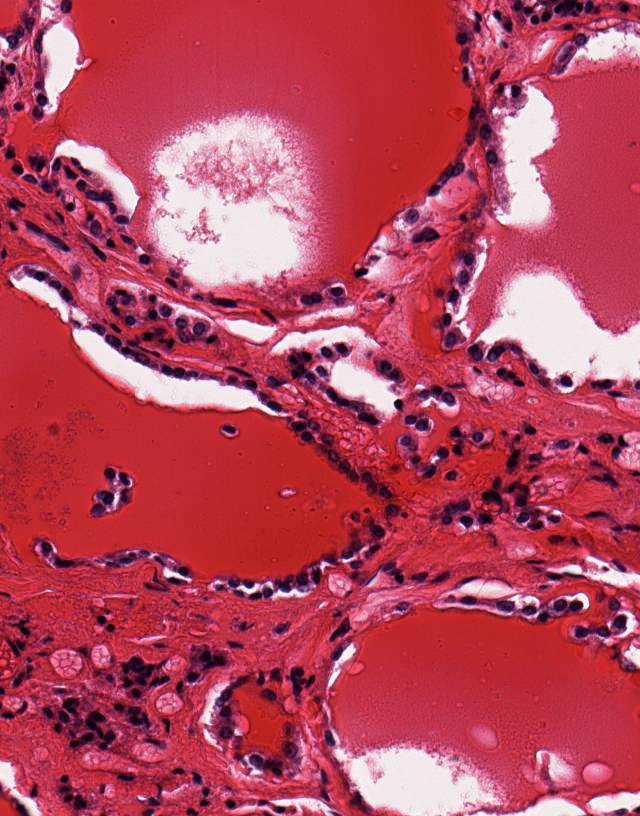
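Thyroid: large rounded follicles, filled with homogeneous deep pink material and parted by narrow tissue strands, occupy most of the field. Single-layered flattened to low cuboidal cells line them; many show white clefts between contents and lining.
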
